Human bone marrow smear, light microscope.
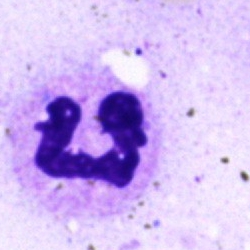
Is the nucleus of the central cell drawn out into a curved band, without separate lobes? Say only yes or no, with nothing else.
Yes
